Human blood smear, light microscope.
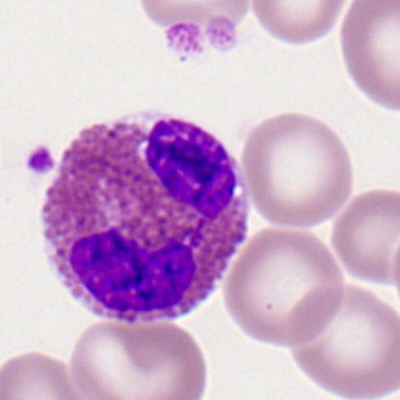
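Eosinophil: the nucleus, as far as I can see, is divided into two separate lobes. One lobe sits in the upper right of the cell, the other in the lower part. Around them, the cytoplasm is packed with orange-pink granules. Looking closer, those granules are coarse, round and of similar size.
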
